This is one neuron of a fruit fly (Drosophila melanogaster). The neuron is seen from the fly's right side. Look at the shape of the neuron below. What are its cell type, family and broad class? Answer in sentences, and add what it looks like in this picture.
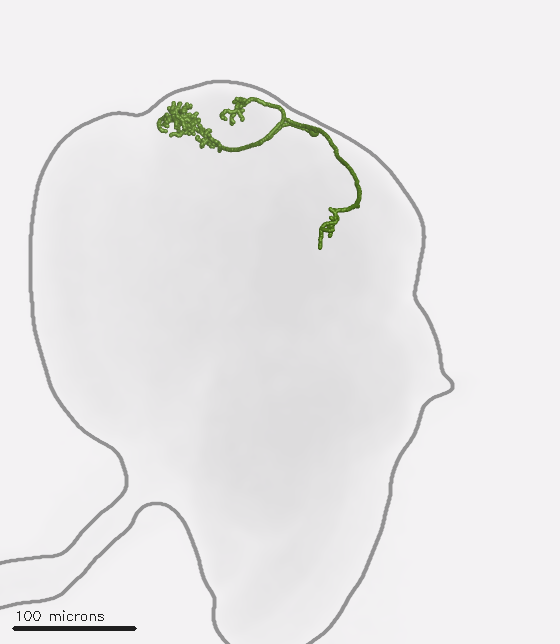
The cell type is CB2184. Its family is hemilineage LHd1. It is a central-brain intrinsic neuron. From left to right in the picture it spans about 170 microns. In this view it is wider than it is tall.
